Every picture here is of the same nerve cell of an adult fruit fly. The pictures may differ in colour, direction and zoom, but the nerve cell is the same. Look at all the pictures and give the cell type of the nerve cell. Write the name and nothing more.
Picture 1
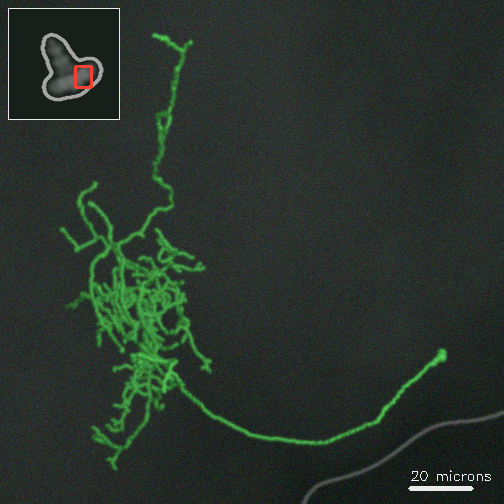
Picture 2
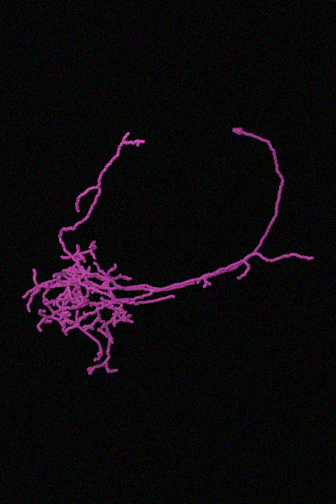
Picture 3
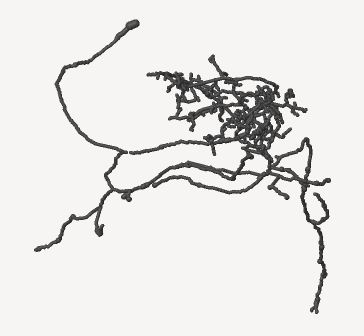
CB2963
